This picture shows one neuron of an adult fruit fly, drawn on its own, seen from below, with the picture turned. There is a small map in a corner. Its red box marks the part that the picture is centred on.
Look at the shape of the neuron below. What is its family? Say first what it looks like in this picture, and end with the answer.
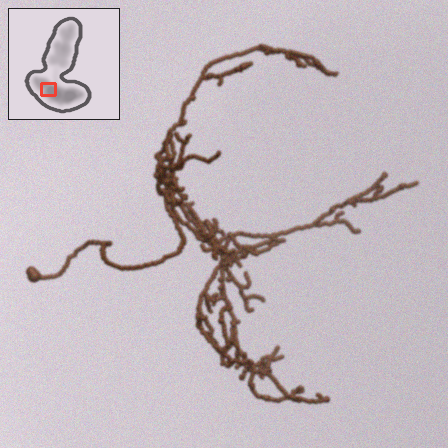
It lies in the brain. Its cell body lies on the left of the picture. Dozens of branch ends can be seen. Its broad class is central-brain intrinsic neuron. The family is hemilineage LHl4_dorsal.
